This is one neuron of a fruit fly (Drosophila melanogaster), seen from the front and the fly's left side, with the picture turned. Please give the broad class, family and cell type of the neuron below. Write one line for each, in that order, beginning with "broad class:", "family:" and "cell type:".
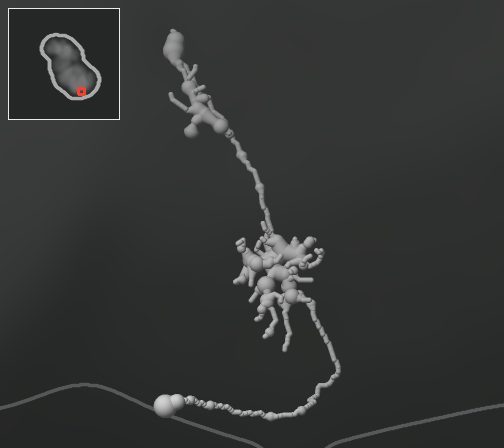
broad class: optic-lobe intrinsic neuron
family: Mi
cell type: Mi9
